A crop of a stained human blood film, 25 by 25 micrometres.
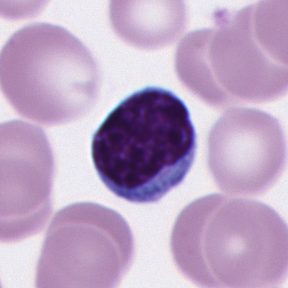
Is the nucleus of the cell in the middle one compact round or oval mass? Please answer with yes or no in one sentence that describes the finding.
Yes, within this cell the nucleus forms one compact mass that is round or oval.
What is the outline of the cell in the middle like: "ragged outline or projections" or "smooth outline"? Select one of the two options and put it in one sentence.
The cell has an even edge, with no ragged parts or projections.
